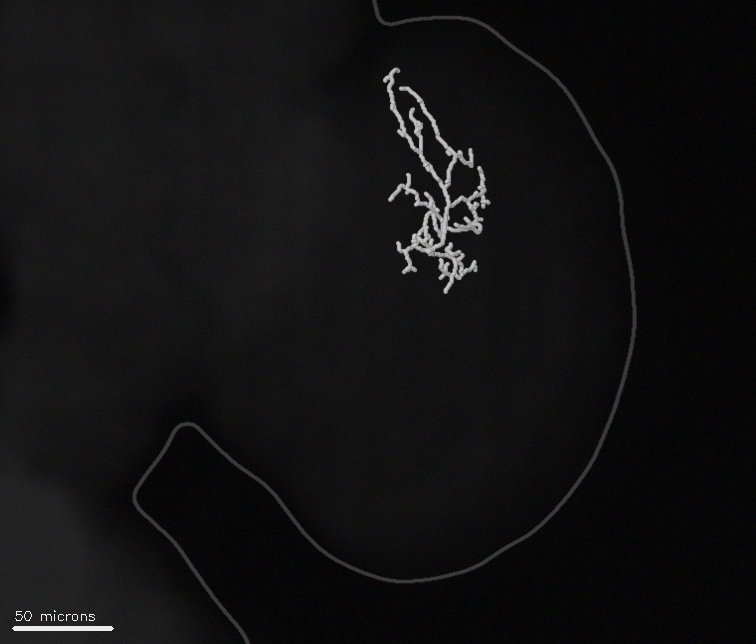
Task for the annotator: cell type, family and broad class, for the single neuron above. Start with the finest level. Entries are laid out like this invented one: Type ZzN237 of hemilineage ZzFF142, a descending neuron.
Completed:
Type Cm16 of the Cm family, an optic-lobe intrinsic neuron.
